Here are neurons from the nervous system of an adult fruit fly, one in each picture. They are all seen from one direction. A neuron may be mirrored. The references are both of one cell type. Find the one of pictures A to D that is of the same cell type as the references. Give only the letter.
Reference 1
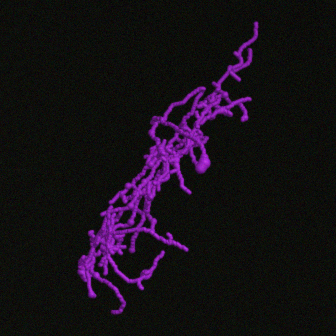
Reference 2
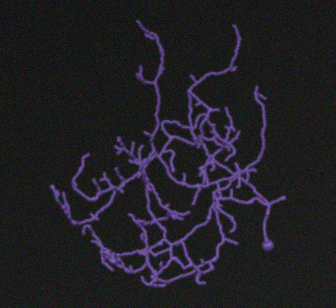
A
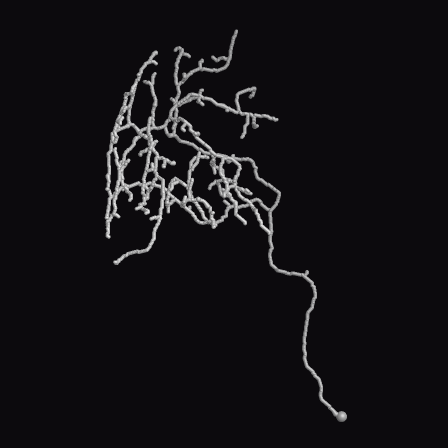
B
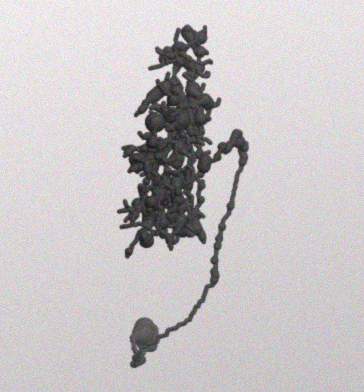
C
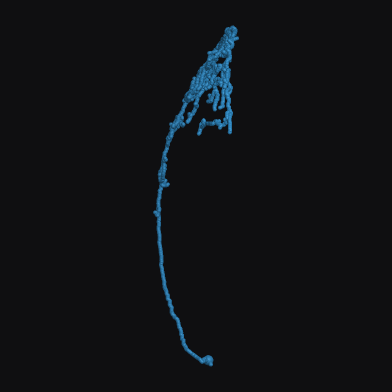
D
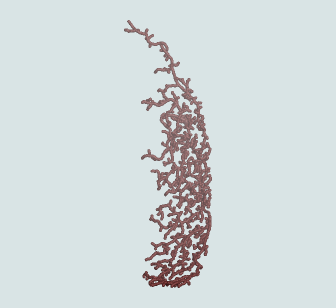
A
